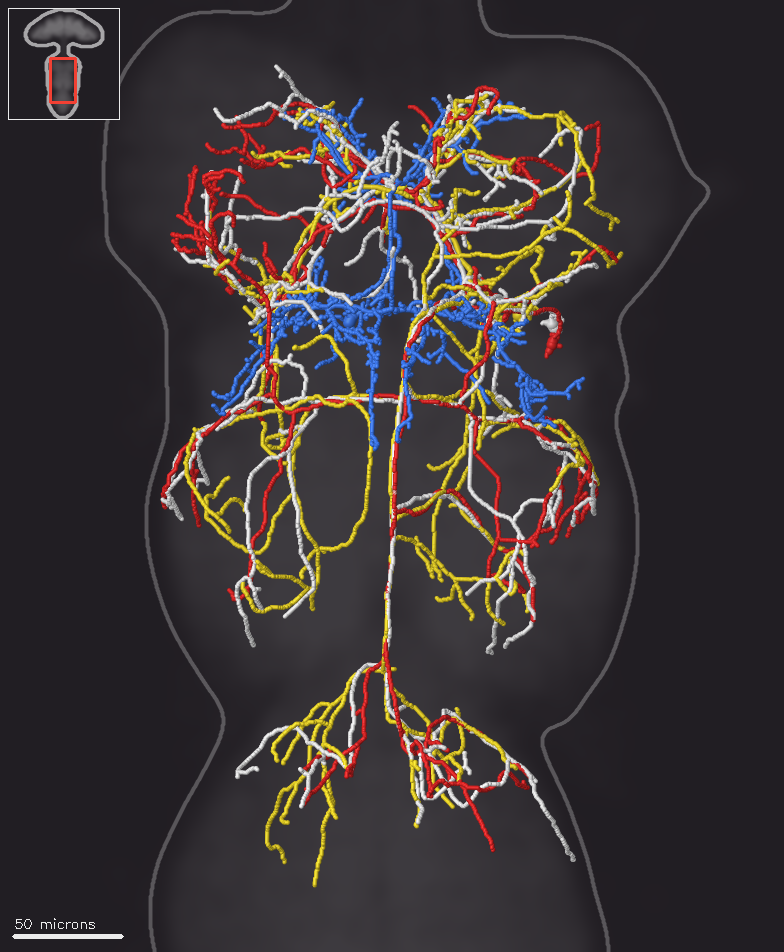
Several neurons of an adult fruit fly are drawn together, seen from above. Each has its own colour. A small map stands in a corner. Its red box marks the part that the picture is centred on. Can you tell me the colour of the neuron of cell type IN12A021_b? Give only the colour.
white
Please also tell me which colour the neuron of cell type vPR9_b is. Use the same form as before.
blue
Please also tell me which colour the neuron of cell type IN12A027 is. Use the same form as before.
red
